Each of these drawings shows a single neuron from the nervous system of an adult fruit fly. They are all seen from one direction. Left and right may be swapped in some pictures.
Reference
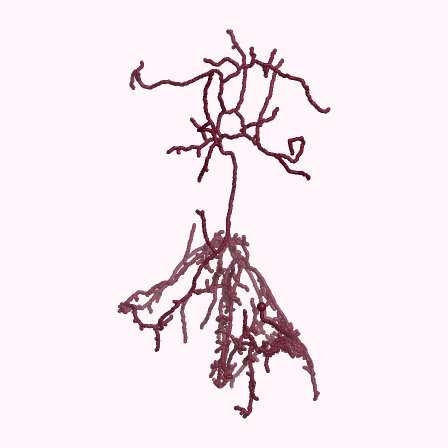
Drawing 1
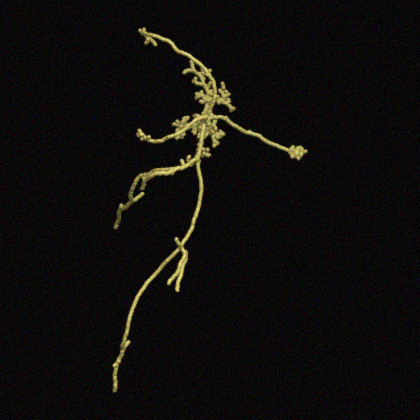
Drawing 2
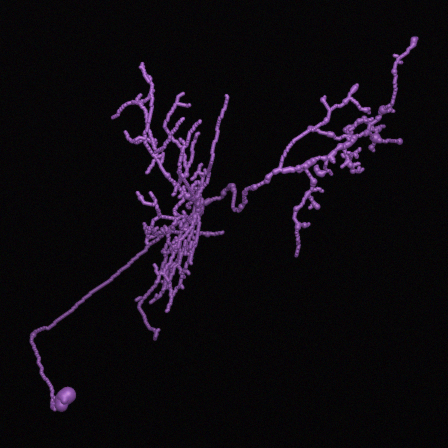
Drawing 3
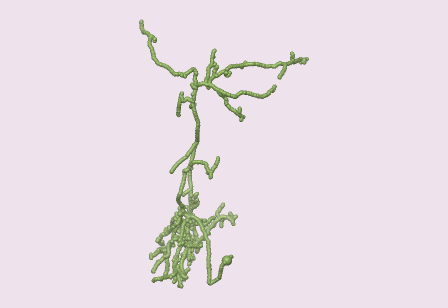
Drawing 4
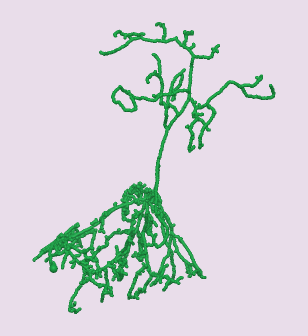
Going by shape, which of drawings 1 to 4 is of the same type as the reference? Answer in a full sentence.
Drawing 4 shows a neuron of the same cell type.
